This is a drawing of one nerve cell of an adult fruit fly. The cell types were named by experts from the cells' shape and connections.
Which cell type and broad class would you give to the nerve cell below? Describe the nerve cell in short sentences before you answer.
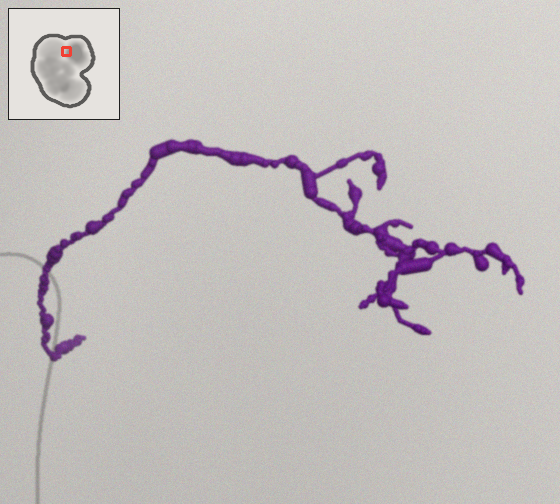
No cell body is drawn. There are a dozen or fewer branch ends. It is of cell type SNxx03. Its broad class is sensory neuron entering the nerve cord.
